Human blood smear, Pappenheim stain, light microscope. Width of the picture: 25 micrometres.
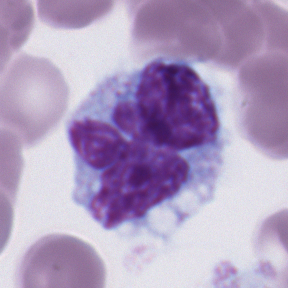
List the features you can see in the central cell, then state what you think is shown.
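Looking first at the nucleus, I see it folded into several irregular lobes. The cytoplasm is pale greyish-blue and holds fine, scattered pinkish-lilac granules. Along its lower edge lie clear round vacuoles. This one is a monocyte.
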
